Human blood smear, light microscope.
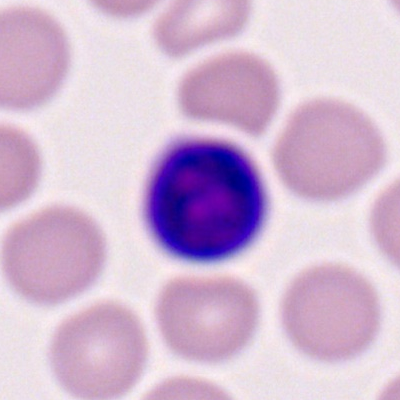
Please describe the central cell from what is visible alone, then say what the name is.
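Notice how dense and dark purple the chromatin is, with darker clumped patches. Cytoplasm shows at most as a very thin rim at the edge of the cell. You won't find any granules, and the surface has no projections. This is a lymphocyte.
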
